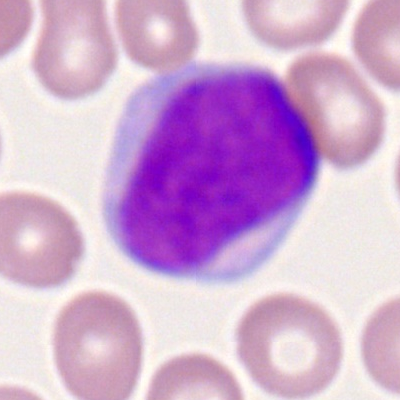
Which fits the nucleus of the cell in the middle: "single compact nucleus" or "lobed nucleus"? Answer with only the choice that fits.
Single compact nucleus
